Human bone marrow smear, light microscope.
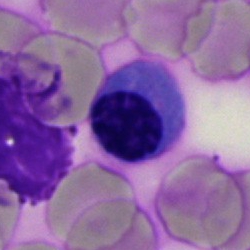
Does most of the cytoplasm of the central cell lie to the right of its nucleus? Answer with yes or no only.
Yes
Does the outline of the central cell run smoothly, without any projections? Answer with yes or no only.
Yes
